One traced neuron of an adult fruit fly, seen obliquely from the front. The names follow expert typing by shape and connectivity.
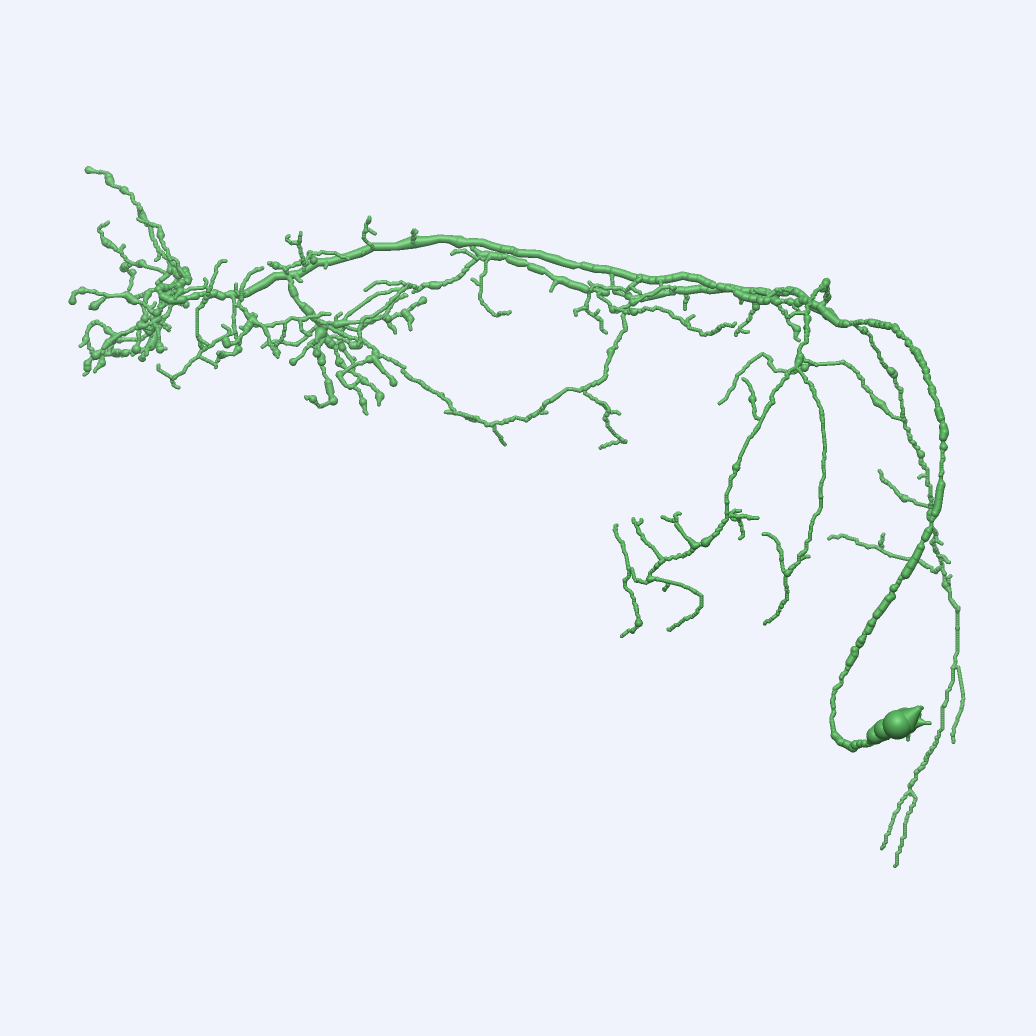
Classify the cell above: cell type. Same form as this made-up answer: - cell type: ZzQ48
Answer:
- cell type: LNd_b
